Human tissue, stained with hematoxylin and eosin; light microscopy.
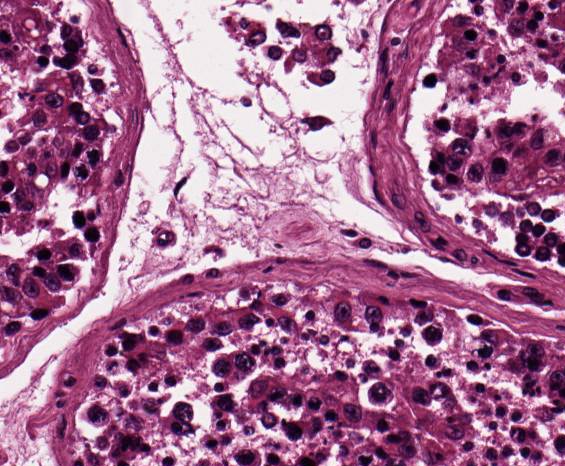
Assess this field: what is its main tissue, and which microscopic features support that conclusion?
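I'd call this seminiferous tubule: parts of three rounded tubules fill the field, one across the lower half, one at upper left, one at upper right. They're crowded with rounded cells whose nuclei are dark, round and coarse-chromatined, lying loosely with many small clear gaps between.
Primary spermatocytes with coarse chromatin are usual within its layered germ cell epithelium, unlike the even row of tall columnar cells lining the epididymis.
The triangular space between the tubules at top centre holds pale, loose, wispy stroma.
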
